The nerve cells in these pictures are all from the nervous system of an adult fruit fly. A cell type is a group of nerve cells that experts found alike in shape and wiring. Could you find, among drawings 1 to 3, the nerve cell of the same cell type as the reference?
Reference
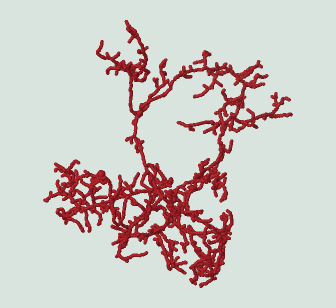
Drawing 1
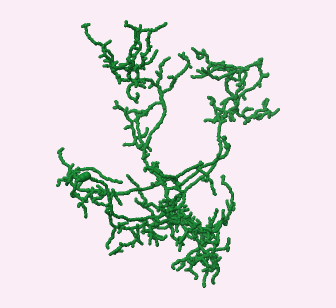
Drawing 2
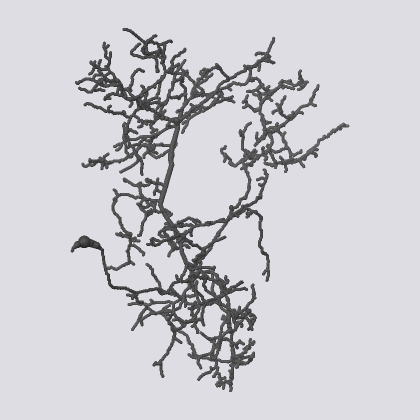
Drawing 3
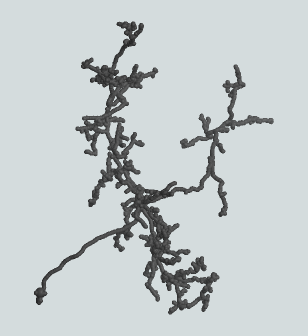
Drawing 1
